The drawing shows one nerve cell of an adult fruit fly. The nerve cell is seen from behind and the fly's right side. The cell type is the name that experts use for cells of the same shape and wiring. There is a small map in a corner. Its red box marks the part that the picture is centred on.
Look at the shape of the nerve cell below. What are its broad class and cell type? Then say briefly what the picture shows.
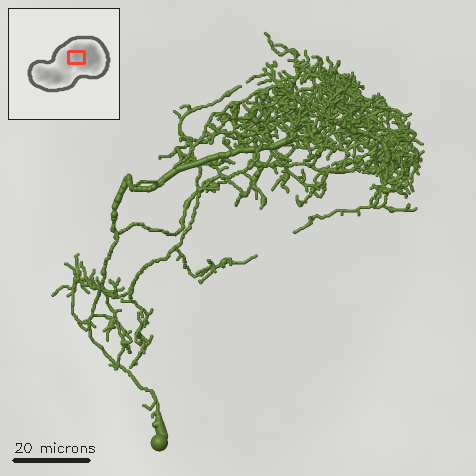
This is a central-brain intrinsic neuron. Its cell type is PVLP070. By the scale bar it is about 110 microns tall in this view. In this view it is about as wide as it is tall.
